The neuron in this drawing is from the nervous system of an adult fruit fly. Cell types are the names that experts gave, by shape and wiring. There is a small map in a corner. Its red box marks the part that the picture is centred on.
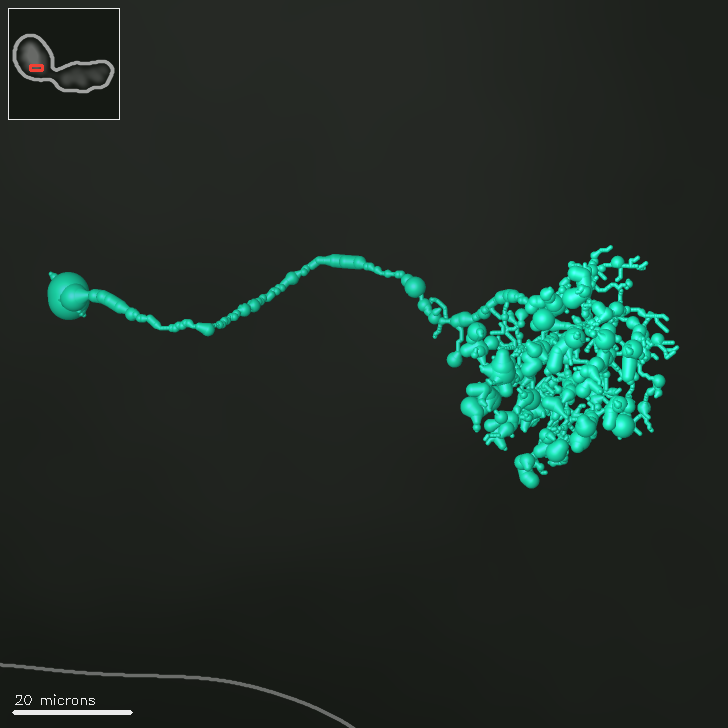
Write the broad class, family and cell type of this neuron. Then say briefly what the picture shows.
Its broad class is optic-lobe intrinsic neuron. Its family is Dm. The cell type is Dm4. From left to right in the picture it spans about 110 microns. Dozens of branch ends can be seen.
